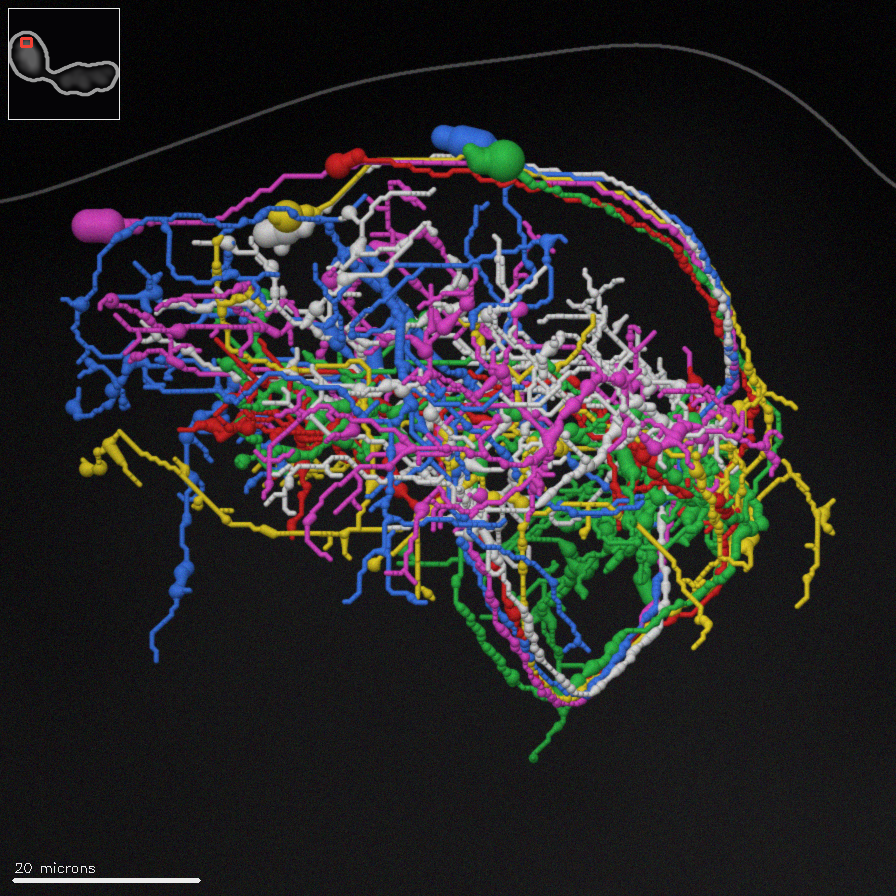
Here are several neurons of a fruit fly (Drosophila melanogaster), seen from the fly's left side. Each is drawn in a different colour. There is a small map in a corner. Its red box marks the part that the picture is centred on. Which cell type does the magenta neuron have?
SMP350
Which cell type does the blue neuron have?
SMP347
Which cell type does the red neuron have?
SMP354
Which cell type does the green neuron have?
SMP353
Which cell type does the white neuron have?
SMP348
